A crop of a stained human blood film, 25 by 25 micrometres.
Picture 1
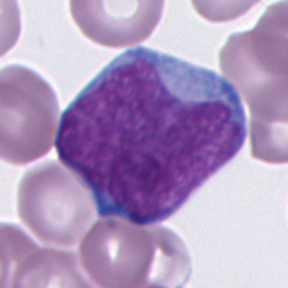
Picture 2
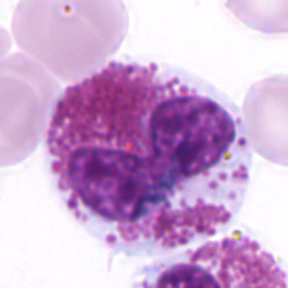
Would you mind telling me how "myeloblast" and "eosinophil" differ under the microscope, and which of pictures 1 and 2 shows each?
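Picture 1: myeloblast. Picture 2: eosinophil. Granules: none visible in the myeloblast; the eosinophil cytoplasm is filled with many coarse, round, reddish-purple granules, most densely packed in the upper left part of the cell.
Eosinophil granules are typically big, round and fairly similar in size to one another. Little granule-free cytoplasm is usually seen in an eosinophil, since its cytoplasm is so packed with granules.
Cytoplasm: myeloblast blue, deepest at the outer edge, with a paler, lighter-blue zone in the notch at the upper right of the nucleus; eosinophil very pale bluish-grey on the right, where granules are sparse.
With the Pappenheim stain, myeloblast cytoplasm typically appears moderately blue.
Nucleus: eosinophil divided into two large lobes, chromatin dense, dark purple, in coarse clumps; myeloblast about 15 micrometres across.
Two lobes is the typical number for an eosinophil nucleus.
Outline: eosinophil roughly round and smooth. Surroundings: red cells touch the myeloblast along its left and lower edges.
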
